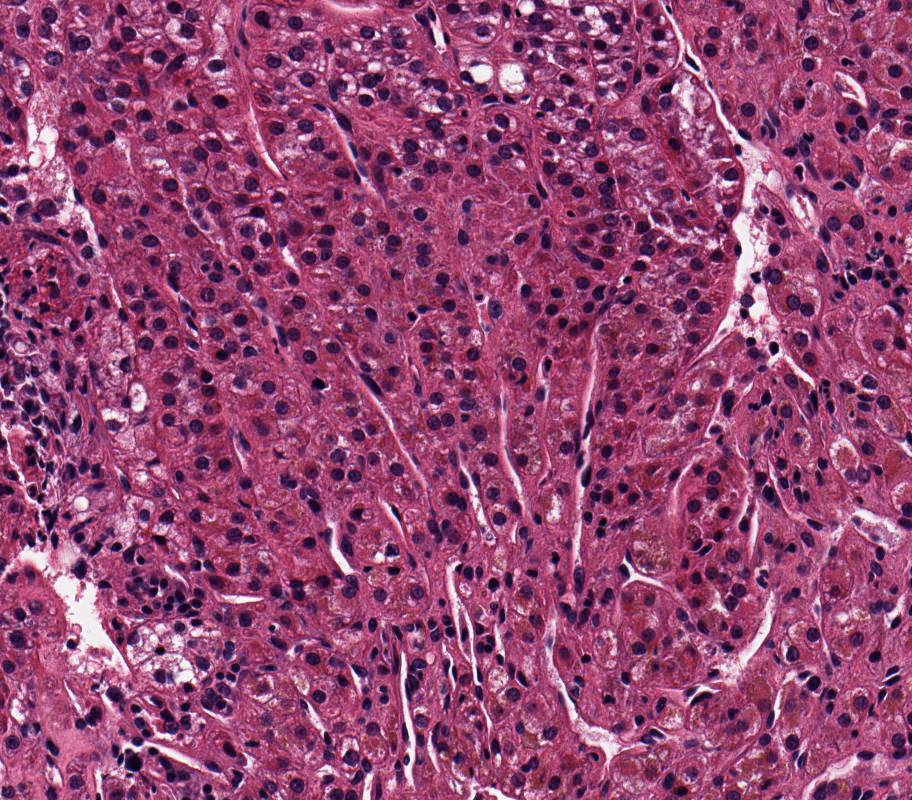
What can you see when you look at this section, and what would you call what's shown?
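Polygonal cells with abundant pink, granular cytoplasm predominate. Many cells in the lower right hold golden-brown granular cytoplasmic pigment; a few near the top centre have pale, bubbly, vacuolated cytoplasm. Thin, slit-like vascular spaces lined by flattened cells separate the cords. This is adrenal gland.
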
